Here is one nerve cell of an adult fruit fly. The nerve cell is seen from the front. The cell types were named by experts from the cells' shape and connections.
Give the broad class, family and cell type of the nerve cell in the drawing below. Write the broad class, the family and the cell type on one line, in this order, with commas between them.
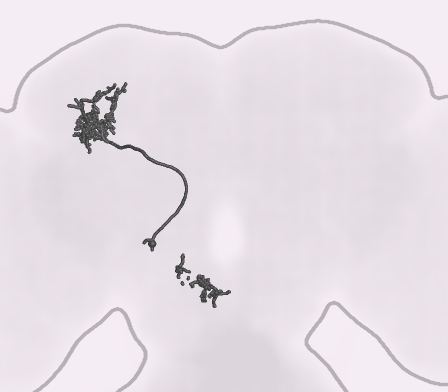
central-brain intrinsic neuron, hemilineage ALv1, AVLP447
